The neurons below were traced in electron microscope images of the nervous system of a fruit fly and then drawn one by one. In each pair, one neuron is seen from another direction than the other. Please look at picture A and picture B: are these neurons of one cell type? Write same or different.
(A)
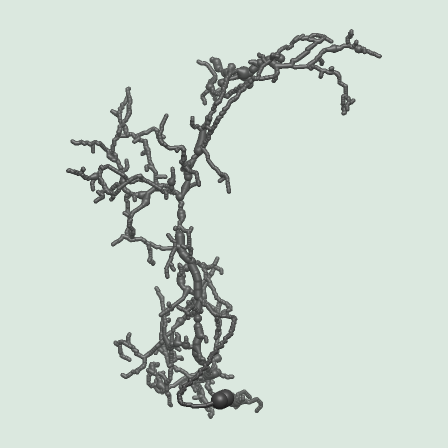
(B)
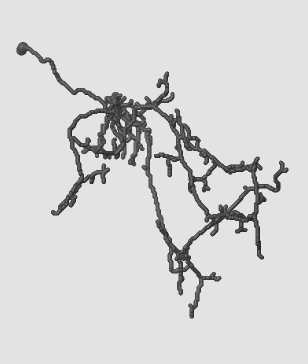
same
